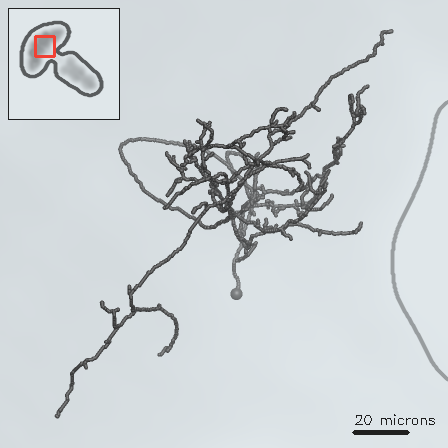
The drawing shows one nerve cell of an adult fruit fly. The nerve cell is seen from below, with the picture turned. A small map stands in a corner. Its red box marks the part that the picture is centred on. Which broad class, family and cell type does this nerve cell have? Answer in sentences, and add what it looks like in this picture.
It is a central-brain intrinsic neuron. The family is hemilineage PSp2. It is of cell type CB0324. It is in the brain and does not reach the nerve cord. From top to bottom in the picture it spans about 150 microns. Dozens of branch ends can be seen.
